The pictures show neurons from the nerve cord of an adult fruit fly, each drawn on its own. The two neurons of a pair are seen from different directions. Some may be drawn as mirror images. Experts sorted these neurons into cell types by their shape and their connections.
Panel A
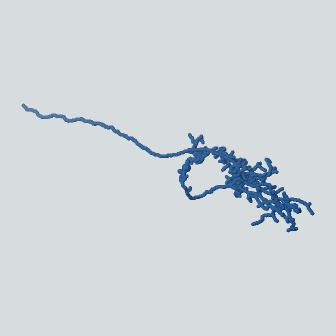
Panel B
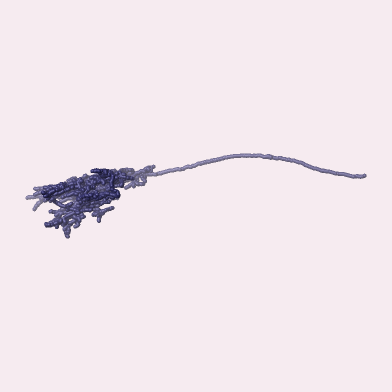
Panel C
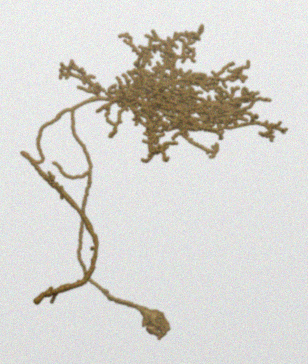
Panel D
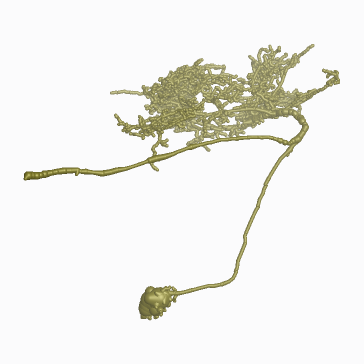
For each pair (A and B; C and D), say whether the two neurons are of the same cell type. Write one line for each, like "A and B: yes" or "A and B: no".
A and B: no
C and D: yes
